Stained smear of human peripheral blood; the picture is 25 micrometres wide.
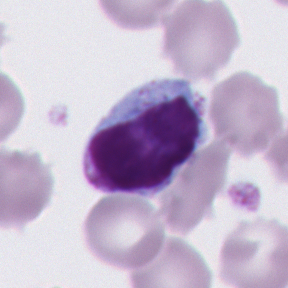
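Typical lymphocyte (centre): oval outline. Nucleus without visible nucleoli. Cytoplasm pale blue, holding a few fine reddish-purple granules.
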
